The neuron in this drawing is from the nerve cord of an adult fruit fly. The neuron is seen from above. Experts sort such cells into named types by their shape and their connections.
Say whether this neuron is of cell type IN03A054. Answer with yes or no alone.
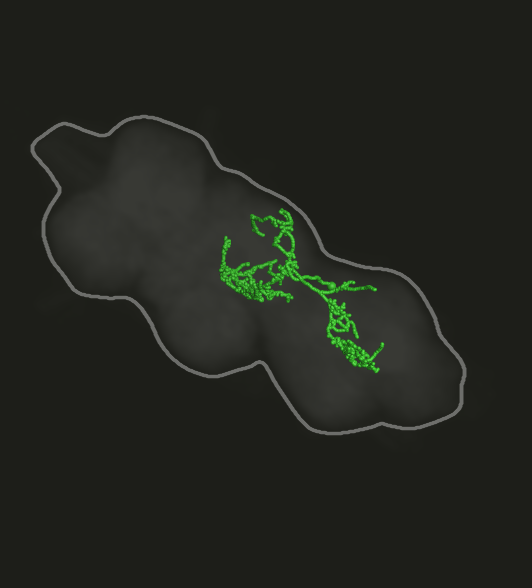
yes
